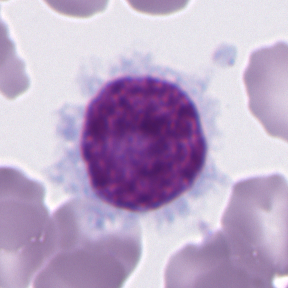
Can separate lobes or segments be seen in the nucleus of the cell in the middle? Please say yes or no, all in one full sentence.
No, what the nucleus forms is a single compact round, oval or kidney-shaped mass.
